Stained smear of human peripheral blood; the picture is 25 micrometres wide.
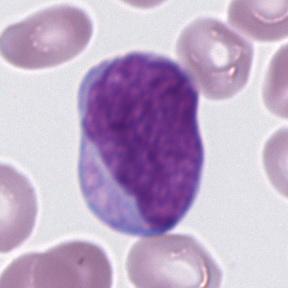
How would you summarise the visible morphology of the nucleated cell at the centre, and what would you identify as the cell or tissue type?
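A smooth, rounded oval outline bounds the cell, which measures about 16 by 12 micrometres. Its nucleus is oval and unlobed, about 16 by 10 micrometres, and fills about 70% of the cell's area. The nucleus lies off-centre, pushed toward the upper right. Pale blue cytoplasm forms a crescent, mainly at the lower left. This cell is an atypical promyelocyte.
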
